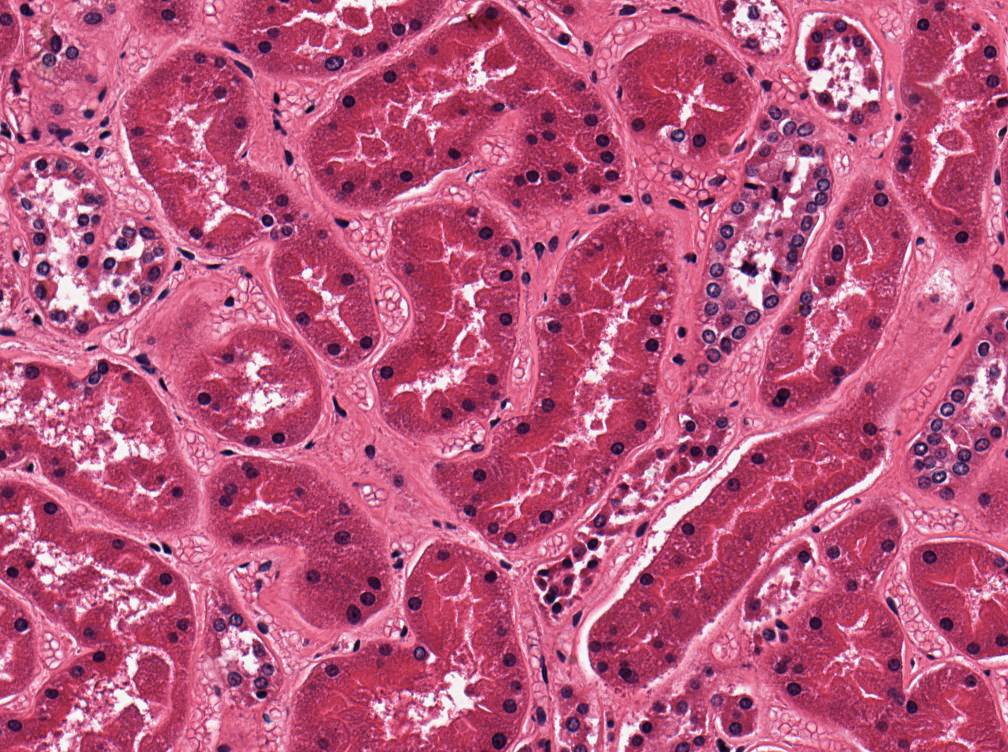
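Renal cortex, haematoxylin and eosin stained section. Tubules: most are lined by cells with abundant deep pink, granular cytoplasm. A few, at the upper left, upper right and right edge, show paler cytoplasm with closely crowded round nuclei. Between tubules: small clusters of pale, finely bubbly cells. Septa: thin, pink and fibrous, separating the tubules and containing flattened, elongated nuclei.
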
